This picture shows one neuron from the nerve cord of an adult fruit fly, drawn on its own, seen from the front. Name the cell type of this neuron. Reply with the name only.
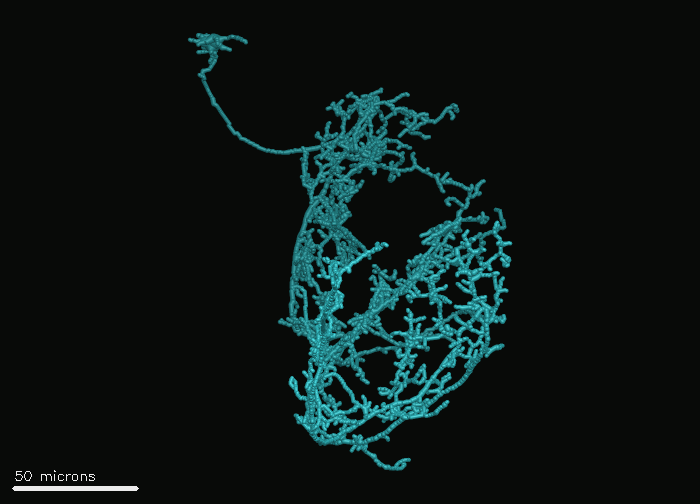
AN01A006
